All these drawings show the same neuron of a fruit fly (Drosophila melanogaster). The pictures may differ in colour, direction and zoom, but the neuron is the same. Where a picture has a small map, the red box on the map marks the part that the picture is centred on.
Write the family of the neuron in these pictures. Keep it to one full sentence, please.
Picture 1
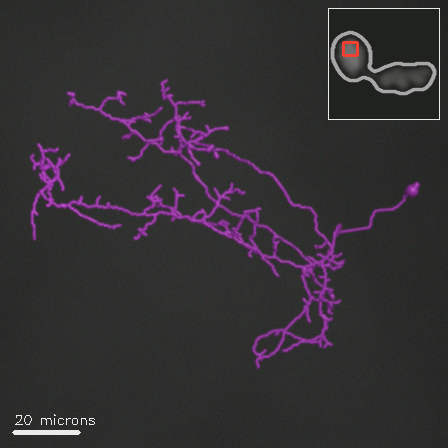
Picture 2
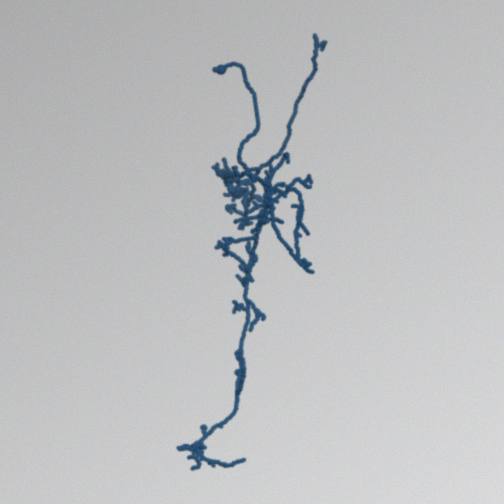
By its family, the neuron is hemilineage DM3_dorso_lateral.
